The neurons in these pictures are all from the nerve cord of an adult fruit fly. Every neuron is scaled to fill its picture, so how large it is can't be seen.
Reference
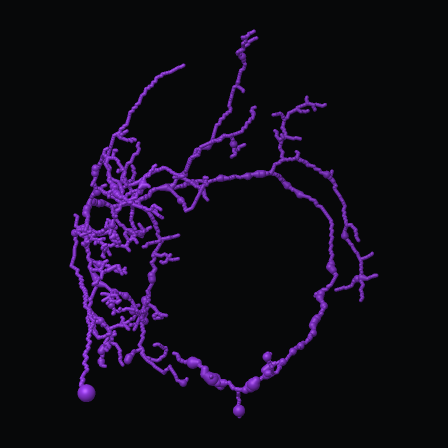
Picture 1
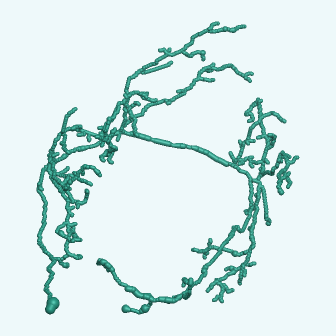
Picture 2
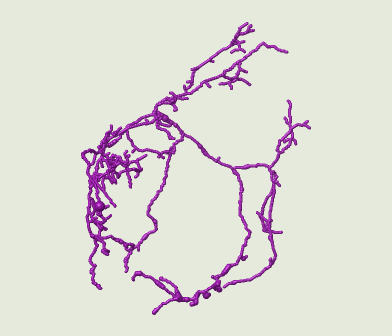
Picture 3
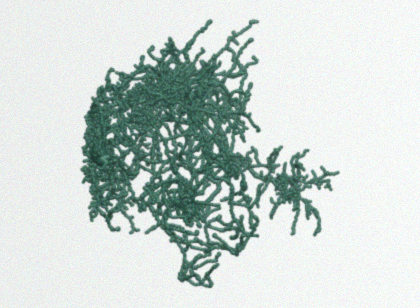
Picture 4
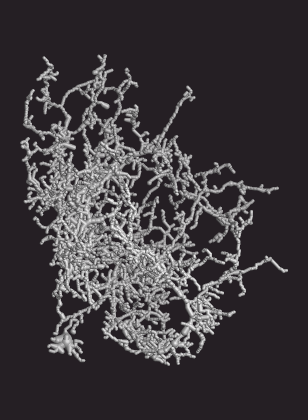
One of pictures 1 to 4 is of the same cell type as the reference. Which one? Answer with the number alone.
1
